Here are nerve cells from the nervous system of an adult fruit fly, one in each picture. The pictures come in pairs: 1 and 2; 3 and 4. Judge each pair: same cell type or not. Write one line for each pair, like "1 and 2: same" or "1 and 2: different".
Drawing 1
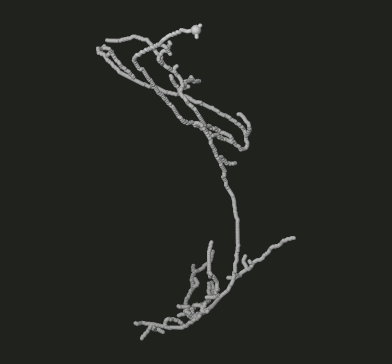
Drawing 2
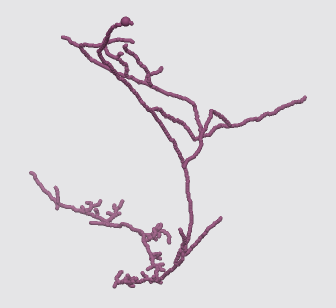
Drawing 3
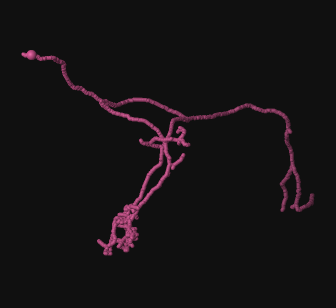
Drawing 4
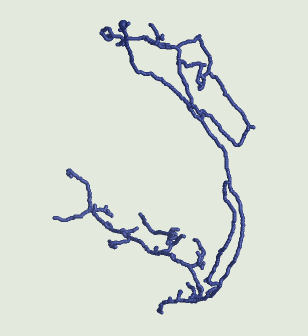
1 and 2: same
3 and 4: different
